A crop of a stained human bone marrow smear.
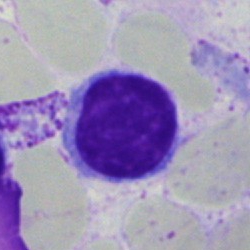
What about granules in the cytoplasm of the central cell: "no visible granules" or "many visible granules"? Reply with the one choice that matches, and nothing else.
No visible granules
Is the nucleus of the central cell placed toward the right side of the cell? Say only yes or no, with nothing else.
Yes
